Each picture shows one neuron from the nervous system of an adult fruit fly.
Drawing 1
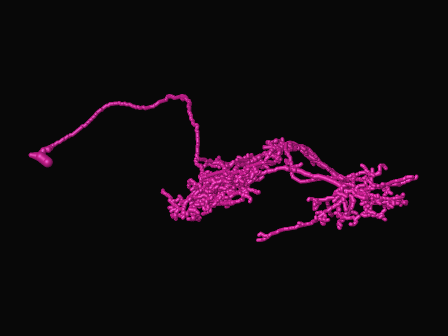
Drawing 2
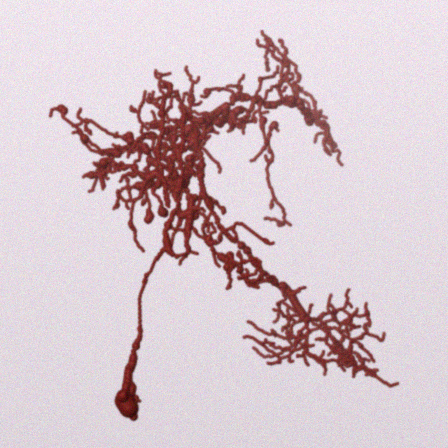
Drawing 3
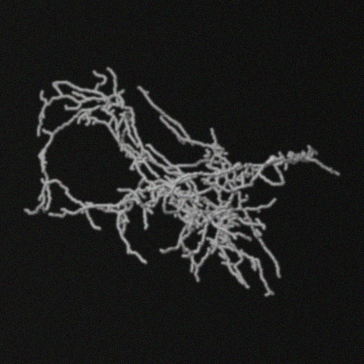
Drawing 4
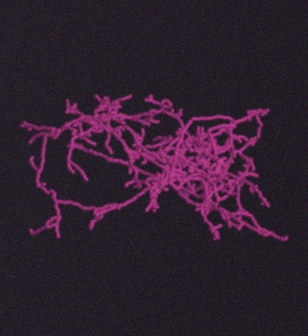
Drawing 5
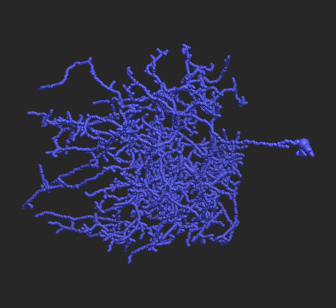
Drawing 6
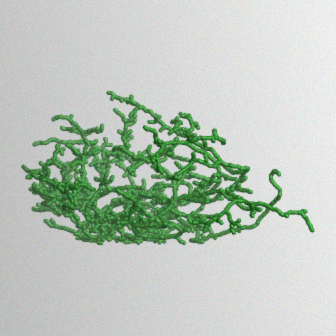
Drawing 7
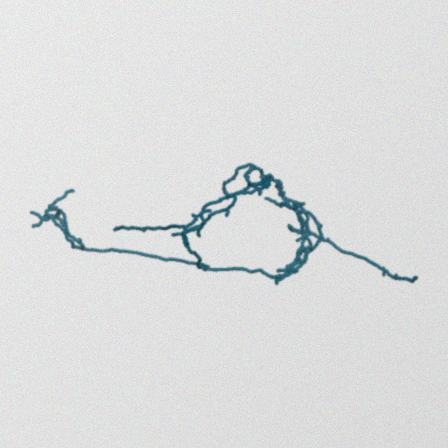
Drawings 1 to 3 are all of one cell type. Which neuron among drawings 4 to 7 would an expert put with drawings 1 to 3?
4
